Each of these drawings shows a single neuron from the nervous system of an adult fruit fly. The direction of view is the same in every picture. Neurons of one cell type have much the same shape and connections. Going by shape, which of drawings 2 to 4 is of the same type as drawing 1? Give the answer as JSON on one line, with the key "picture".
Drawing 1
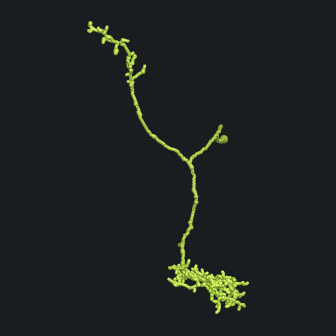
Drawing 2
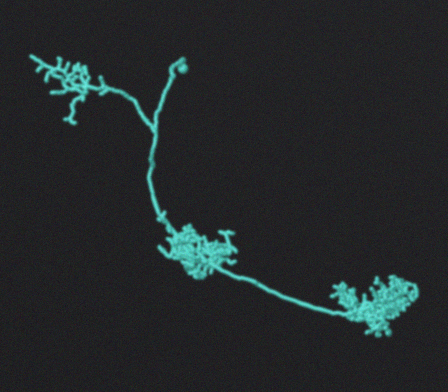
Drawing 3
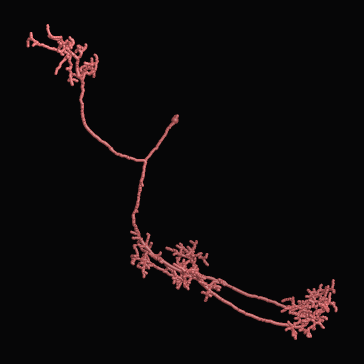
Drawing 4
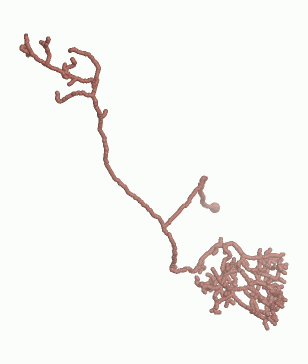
{"picture": 4}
